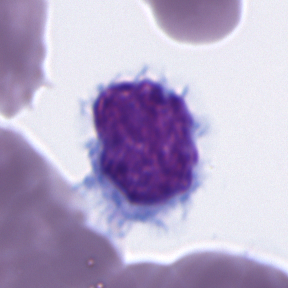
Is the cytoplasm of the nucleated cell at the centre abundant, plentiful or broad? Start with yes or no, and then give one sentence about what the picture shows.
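No. The cytoplasm forms only a narrow rim around the nucleus.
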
